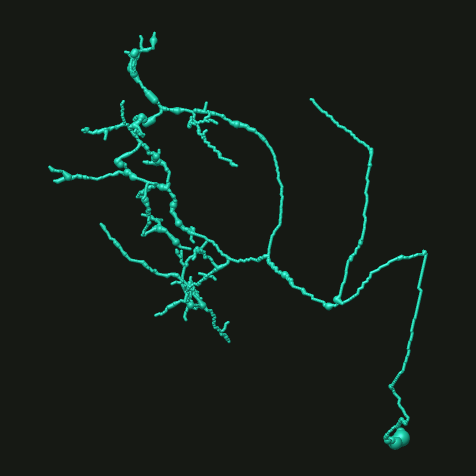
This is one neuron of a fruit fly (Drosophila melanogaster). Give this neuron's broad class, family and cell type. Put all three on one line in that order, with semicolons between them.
nerve-cord intrinsic neuron; hemilineage 09A; IN09A046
